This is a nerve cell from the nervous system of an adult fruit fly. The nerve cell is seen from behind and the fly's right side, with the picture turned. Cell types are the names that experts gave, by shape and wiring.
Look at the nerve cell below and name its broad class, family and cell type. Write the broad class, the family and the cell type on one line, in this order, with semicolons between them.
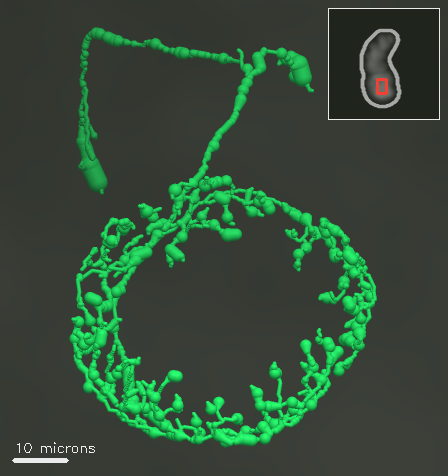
central-brain intrinsic neuron; hemilineage EBa1; ER4d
